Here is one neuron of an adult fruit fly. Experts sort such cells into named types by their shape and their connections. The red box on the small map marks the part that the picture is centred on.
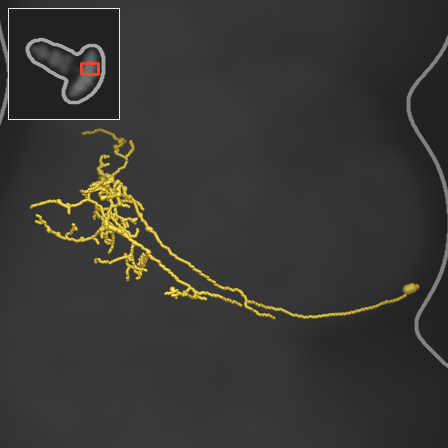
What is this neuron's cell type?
CB1654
